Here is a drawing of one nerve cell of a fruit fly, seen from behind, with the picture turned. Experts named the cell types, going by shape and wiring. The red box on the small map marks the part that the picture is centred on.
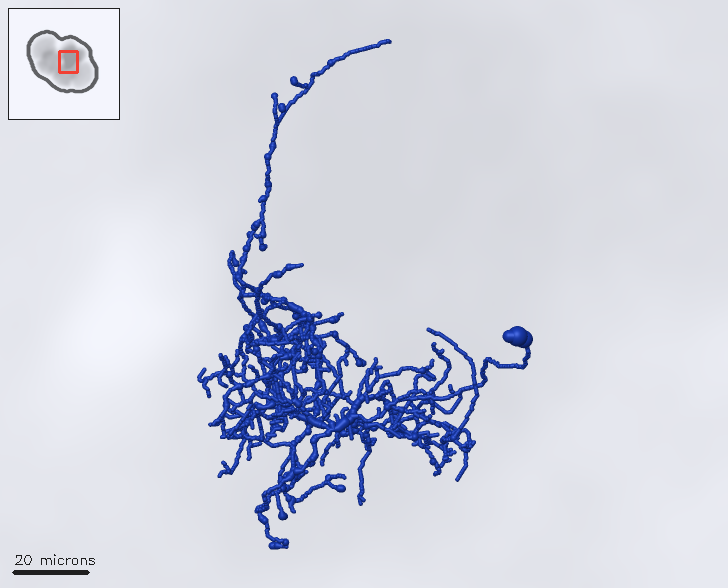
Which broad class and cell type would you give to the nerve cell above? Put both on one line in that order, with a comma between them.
nerve-cord intrinsic neuron, INXXX339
